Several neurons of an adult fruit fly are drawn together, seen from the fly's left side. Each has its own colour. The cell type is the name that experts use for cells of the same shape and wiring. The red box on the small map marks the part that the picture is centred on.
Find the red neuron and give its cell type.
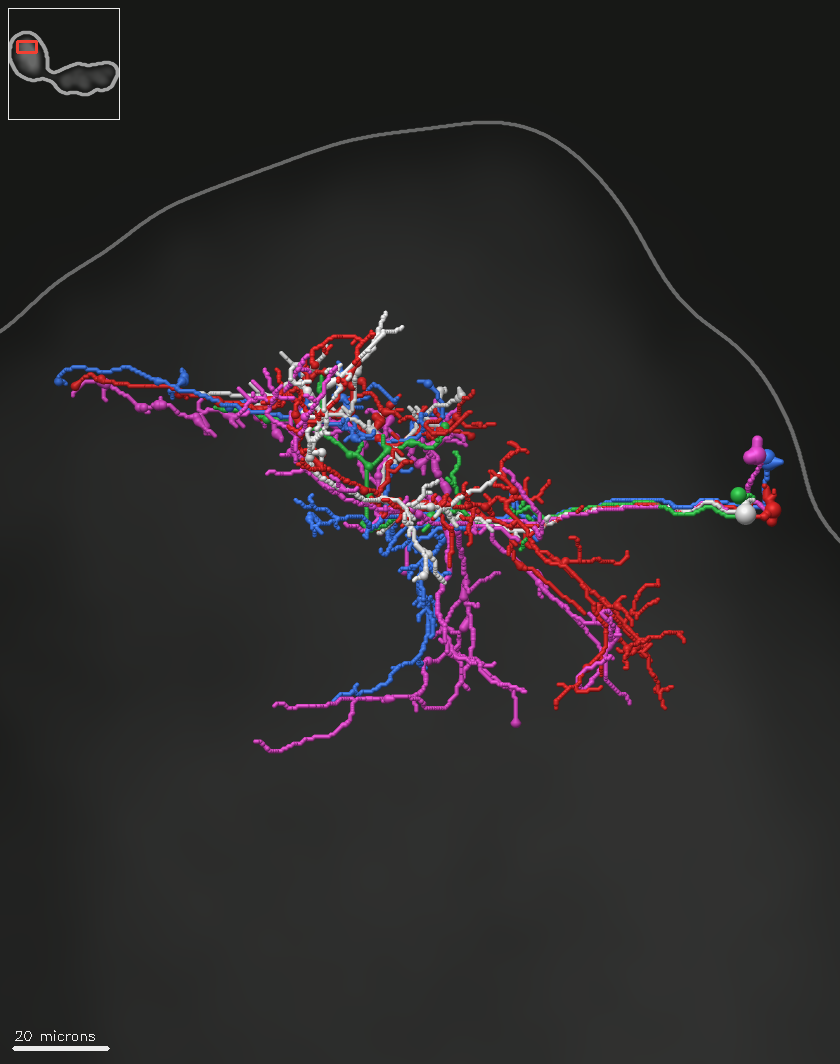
SMP275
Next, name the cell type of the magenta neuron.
SMP266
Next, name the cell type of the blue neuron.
SMP267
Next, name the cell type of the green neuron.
SMP281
